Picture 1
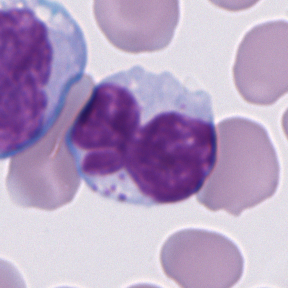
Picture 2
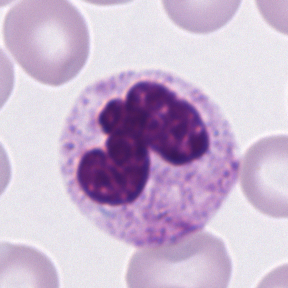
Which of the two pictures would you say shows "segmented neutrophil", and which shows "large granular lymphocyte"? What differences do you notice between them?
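Picture 1 shows a large granular lymphocyte, and picture 2 shows a segmented neutrophil. Working through the features in order, the outline comes first: the upper edge of the large granular lymphocyte is slightly uneven and bumpy, while the segmented neutrophil has a round, smooth outline. Chromatin comes next: in picture 1 it is dark purple and clumped, with scattered paler patches, and in picture 2 it is dark purple and coarsely clumped.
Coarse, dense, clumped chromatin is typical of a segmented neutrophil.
On nucleoli, neither nucleus shows a distinct one.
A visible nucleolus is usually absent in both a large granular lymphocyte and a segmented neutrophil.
For cytoplasm colour, picture 1 is pale greyish blue, and picture 2 is abundant and pale pinkish-lilac. For granules, a few fine purple ones lie in the lower left part of the cytoplasm in picture 1.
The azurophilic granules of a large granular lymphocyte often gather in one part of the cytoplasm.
For vacuoles, the cytoplasm in picture 2 contains none. Last, the surroundings: another nucleated cell touches the large granular lymphocyte on its upper left side.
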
